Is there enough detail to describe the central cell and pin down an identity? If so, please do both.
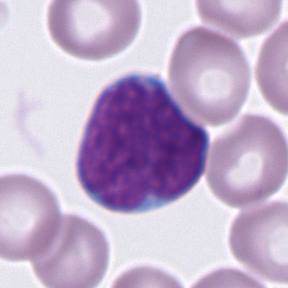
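Take your time and look at the nucleus first: it is roughly round, with a small notch in its lower edge. No nucleoli can be seen in it. Now the cytoplasm, just a scant pale blue rim, easiest to see along the lower edge, and it holds no vacuoles. This is a myeloblast.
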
